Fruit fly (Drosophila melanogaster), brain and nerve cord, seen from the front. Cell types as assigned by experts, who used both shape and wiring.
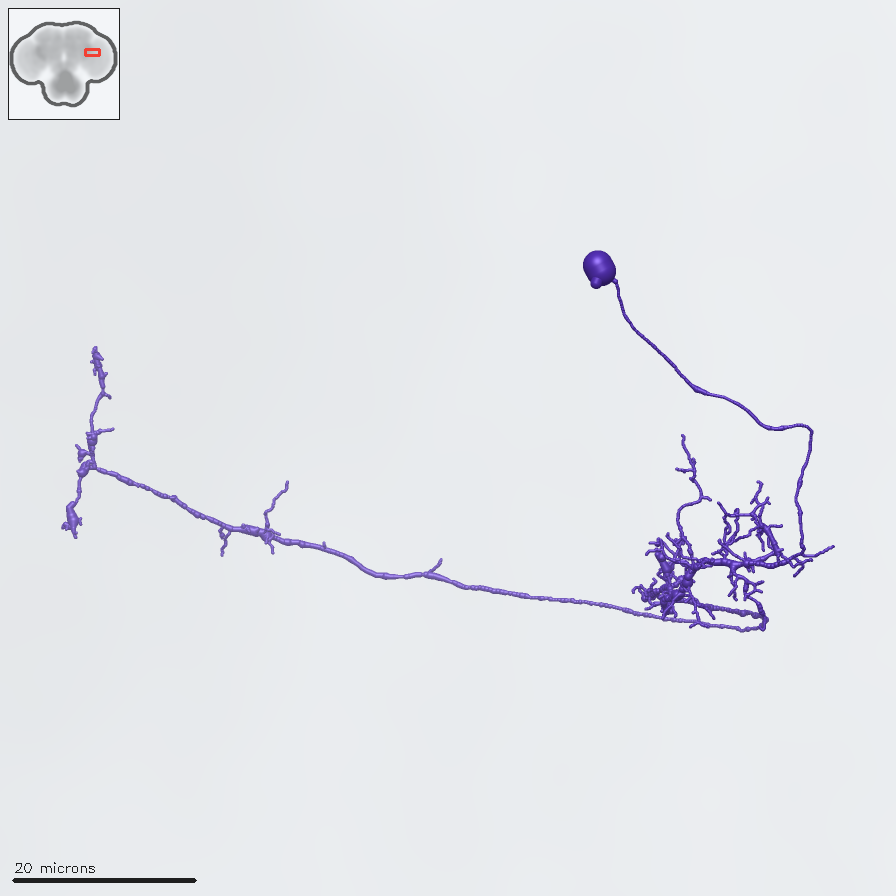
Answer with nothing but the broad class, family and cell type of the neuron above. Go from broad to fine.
optic-lobe intrinsic neuron; Tm; Tm12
